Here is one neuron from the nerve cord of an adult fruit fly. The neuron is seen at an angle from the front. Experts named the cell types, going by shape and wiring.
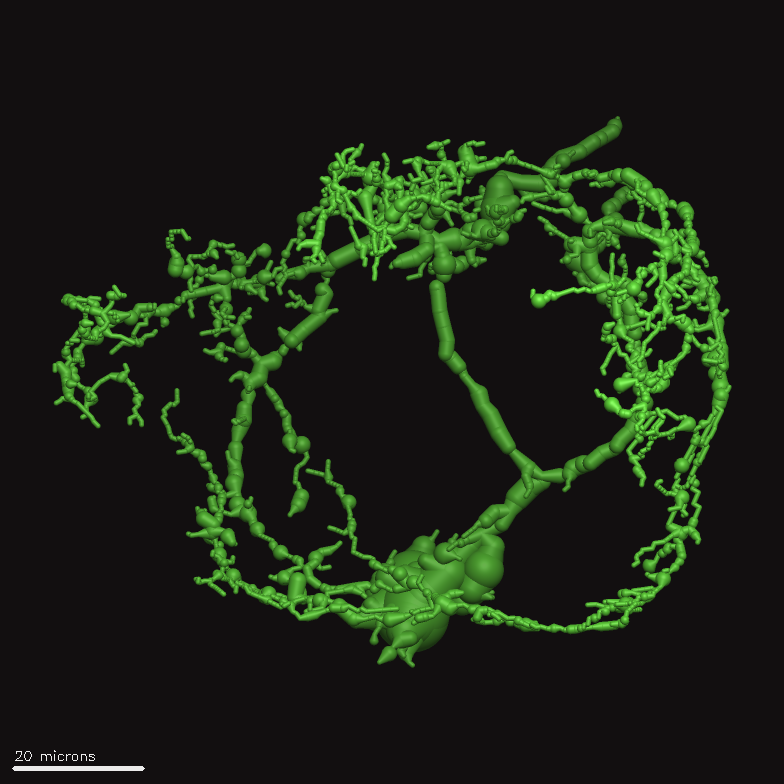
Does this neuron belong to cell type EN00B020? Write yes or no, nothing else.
yes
